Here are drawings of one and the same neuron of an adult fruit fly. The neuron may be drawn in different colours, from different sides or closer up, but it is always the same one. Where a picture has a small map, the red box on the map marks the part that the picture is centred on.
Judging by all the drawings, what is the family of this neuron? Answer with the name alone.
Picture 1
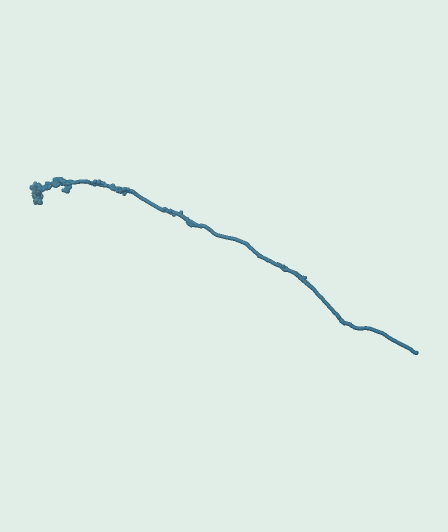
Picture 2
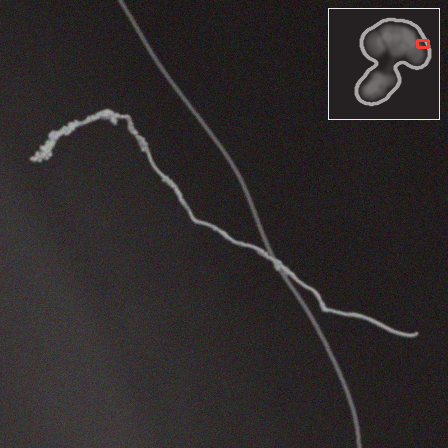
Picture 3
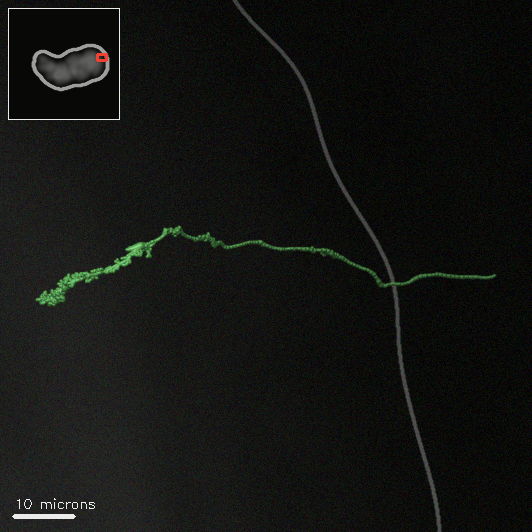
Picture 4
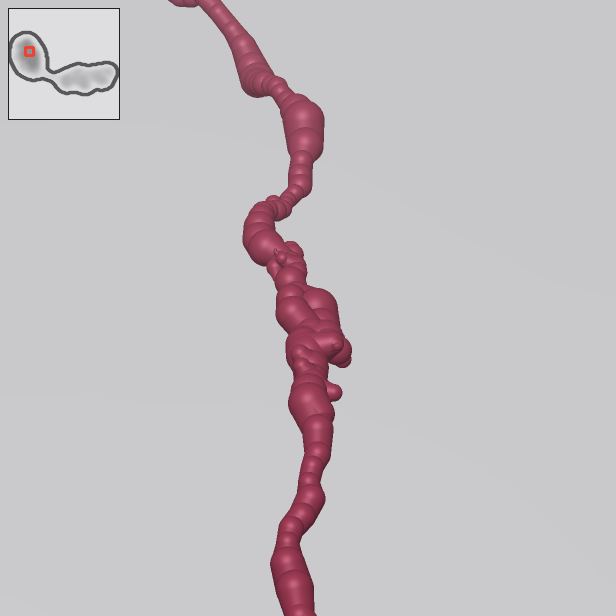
class visual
